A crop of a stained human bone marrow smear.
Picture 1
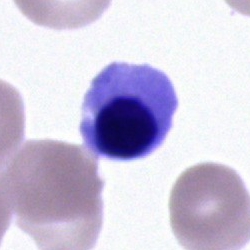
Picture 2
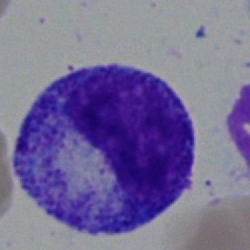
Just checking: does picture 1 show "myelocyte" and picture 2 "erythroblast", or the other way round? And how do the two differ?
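Taking the pair in order, picture 1 is the erythroblast and picture 2 the myelocyte. As to outline, the erythroblast is roughly round with slightly uneven edges, while the myelocyte is round and smooth. As to chromatin, the erythroblast's is very dark and dense with little visible texture and shows no nucleoli; the myelocyte's stains dense and dark purple. As to nucleus position, the myelocyte's lies off-centre, filling the upper right part of the cell.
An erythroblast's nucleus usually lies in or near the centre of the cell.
As to cytoplasm, the erythroblast has a fairly broad blue rim around the nucleus, widest above it, with no visible granules.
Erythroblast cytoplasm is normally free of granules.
The myelocyte, by contrast, has dark purple granules scattered through its cytoplasm. A purple-stained structure is also cut off by the right edge of picture 2.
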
